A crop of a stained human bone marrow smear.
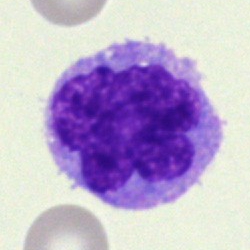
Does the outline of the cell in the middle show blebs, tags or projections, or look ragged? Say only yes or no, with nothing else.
Yes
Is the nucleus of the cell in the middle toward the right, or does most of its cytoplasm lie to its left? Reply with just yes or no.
No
